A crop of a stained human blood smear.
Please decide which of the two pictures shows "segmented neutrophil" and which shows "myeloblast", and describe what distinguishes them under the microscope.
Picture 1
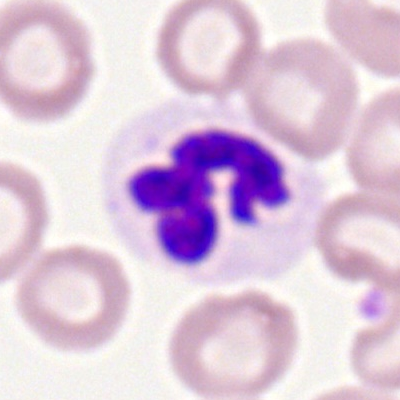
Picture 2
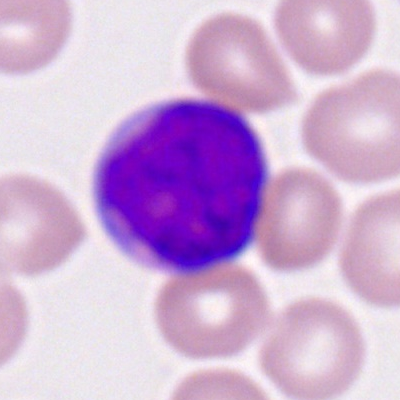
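Of the two, picture 1 holds the segmented neutrophil and picture 2 the myeloblast. On outline, both cells match: each is round and smooth. On the nucleus, the segmented neutrophil shows several lobes, dark purple clumped chromatin and no visible nucleoli.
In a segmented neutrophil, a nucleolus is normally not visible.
On the amount of cytoplasm, the neutrophil has an abundant share, while the myeloblast has only a scant rim, most visible along its left edge.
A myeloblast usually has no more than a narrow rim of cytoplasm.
On colour, the neutrophil's cytoplasm is pale pinkish-lilac and the myeloblast's is pale blue.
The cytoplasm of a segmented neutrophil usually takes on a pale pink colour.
On granules, the neutrophil lacks large orange-red ones, and none are seen in the myeloblast. Last on the list, a red cell touches the right side of the myeloblast.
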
